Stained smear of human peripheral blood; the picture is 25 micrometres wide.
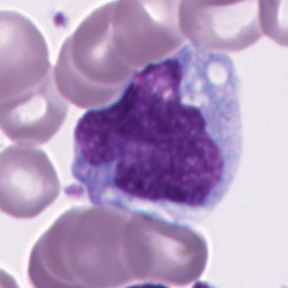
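Monocyte, the central cell in this stained smear of human peripheral blood. Note the outline, irregular rather than round, and the irregular nucleus with its indented upper edge. There's a clear round vacuole in the cytoplasm at the upper right, and no coarse granules.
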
